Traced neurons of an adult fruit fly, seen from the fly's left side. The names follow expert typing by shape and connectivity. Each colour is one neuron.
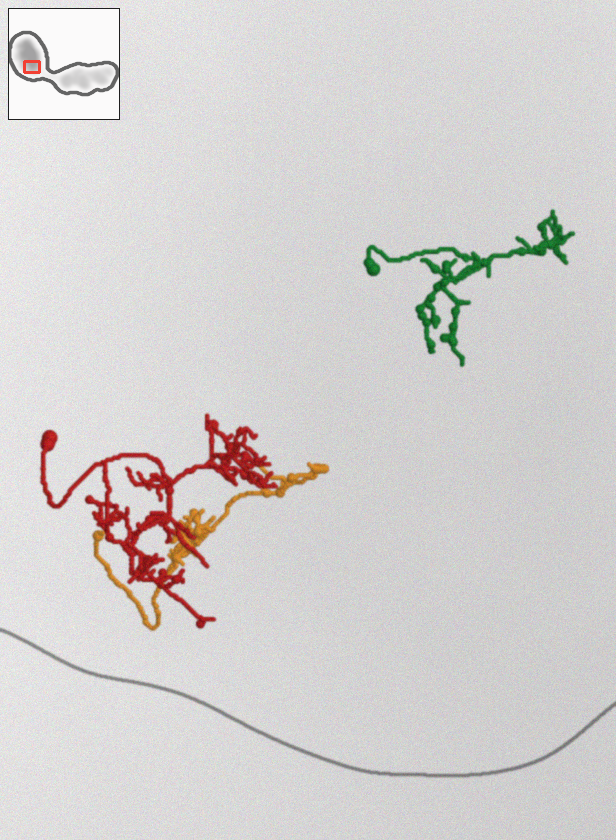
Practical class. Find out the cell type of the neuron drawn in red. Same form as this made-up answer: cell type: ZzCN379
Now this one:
cell type: Mi14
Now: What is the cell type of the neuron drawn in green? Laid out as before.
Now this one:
cell type: Mi13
